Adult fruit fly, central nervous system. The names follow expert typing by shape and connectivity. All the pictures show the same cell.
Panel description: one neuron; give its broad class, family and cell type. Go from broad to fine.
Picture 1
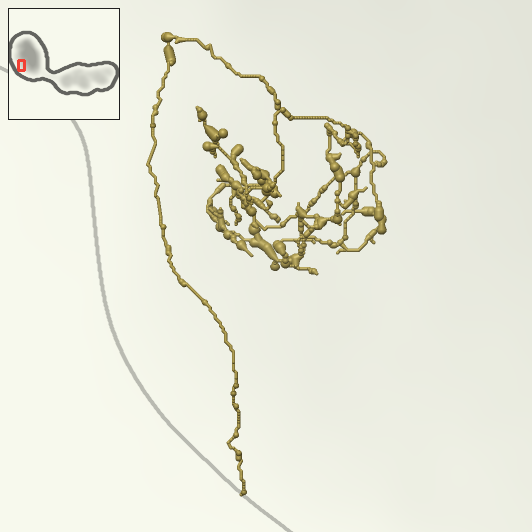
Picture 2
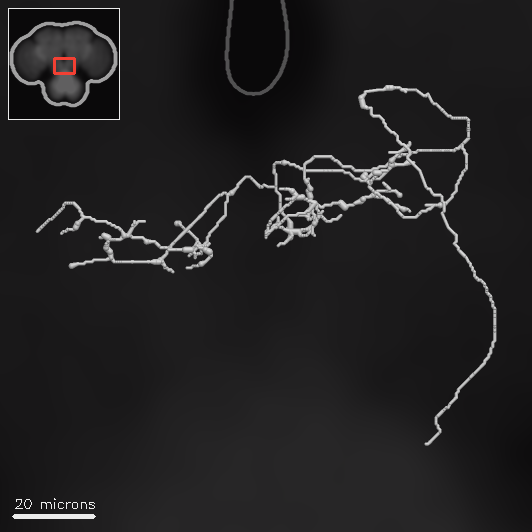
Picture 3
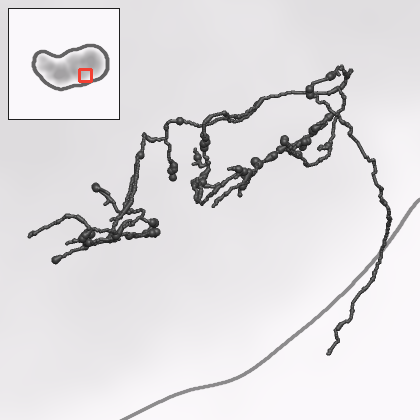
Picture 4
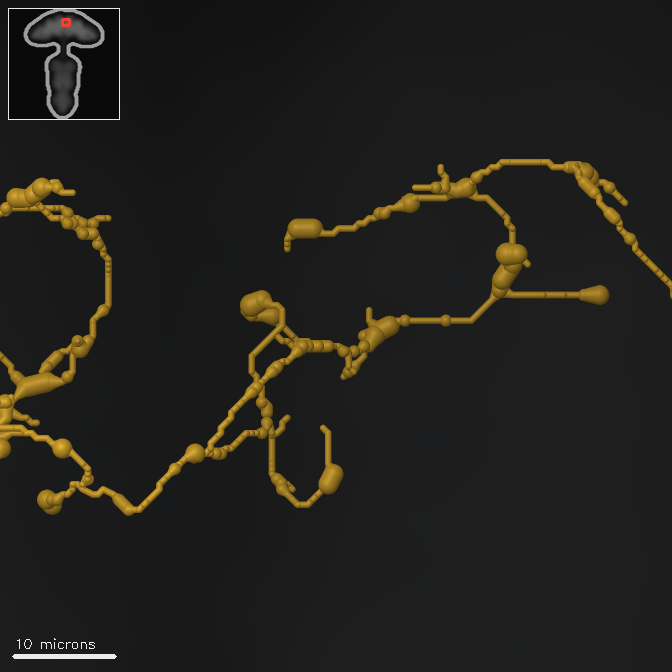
sensory neuron entering the brain; class gustatory; PhG3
